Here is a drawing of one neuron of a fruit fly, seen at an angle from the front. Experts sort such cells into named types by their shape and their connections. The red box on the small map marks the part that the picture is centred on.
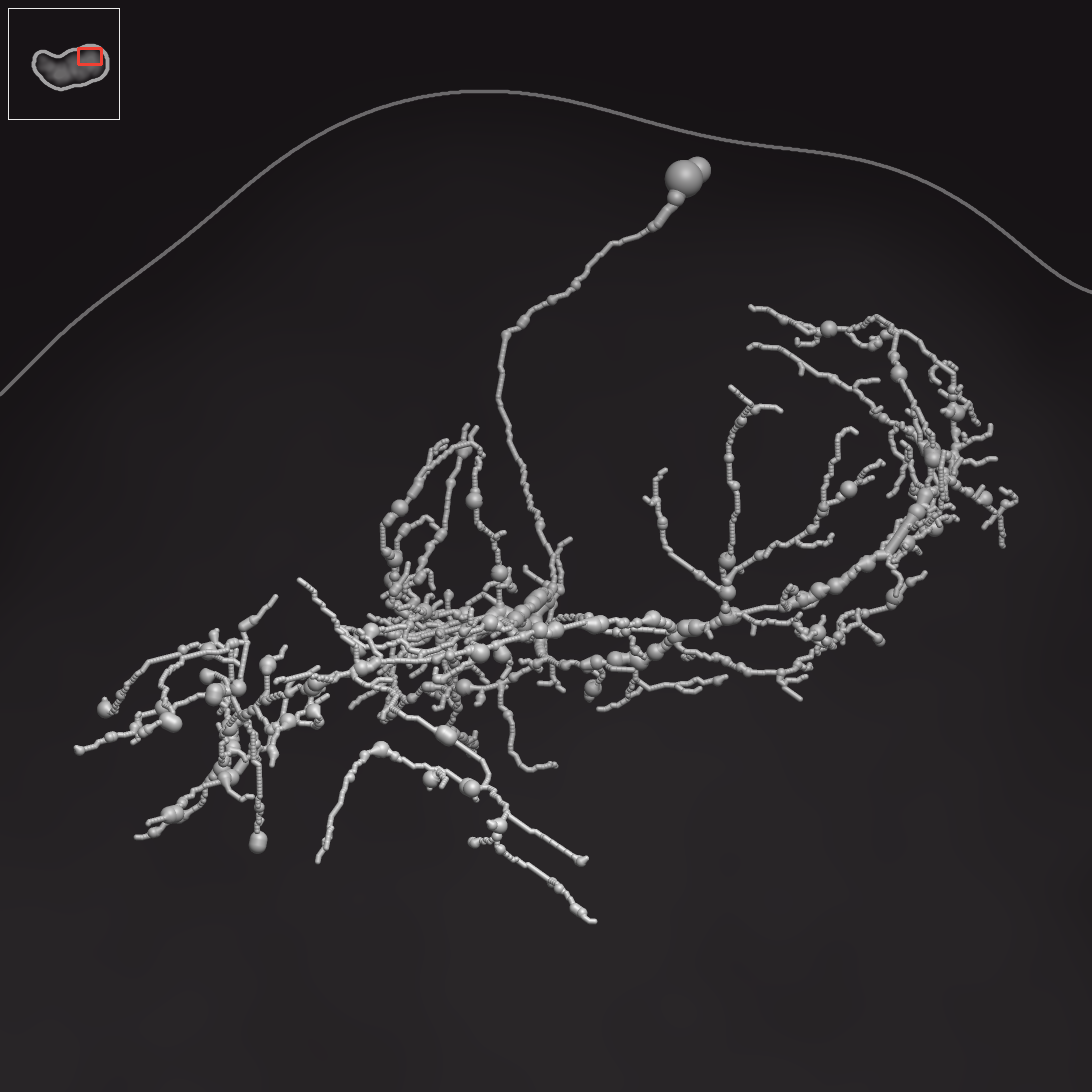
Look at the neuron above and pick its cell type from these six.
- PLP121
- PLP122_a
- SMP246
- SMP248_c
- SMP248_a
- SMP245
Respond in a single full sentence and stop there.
Cell type SMP246 is what this neuron is.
